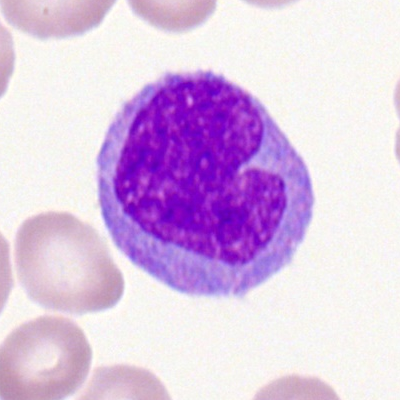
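Monocyte, centre of a stained human blood smear. Outline round and smooth. Nucleus kidney-shaped, one deep notch. Chromatin dark purple with scattered pale spots. No distinct coarse granules in cytoplasm.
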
